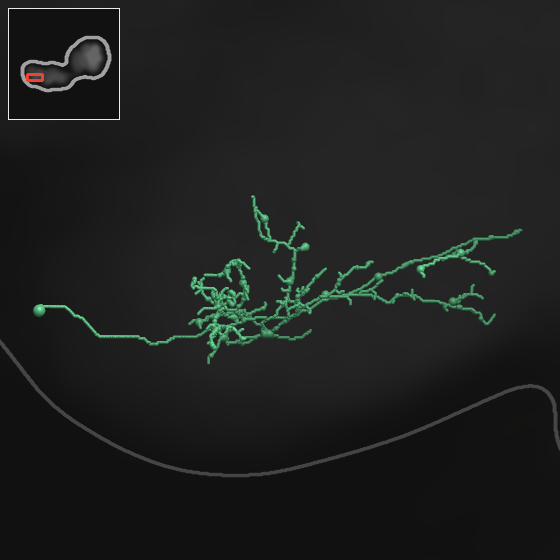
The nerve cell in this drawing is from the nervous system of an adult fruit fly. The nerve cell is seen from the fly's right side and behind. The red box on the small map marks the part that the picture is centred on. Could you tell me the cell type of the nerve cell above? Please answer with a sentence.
The cell type is IN01B084.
